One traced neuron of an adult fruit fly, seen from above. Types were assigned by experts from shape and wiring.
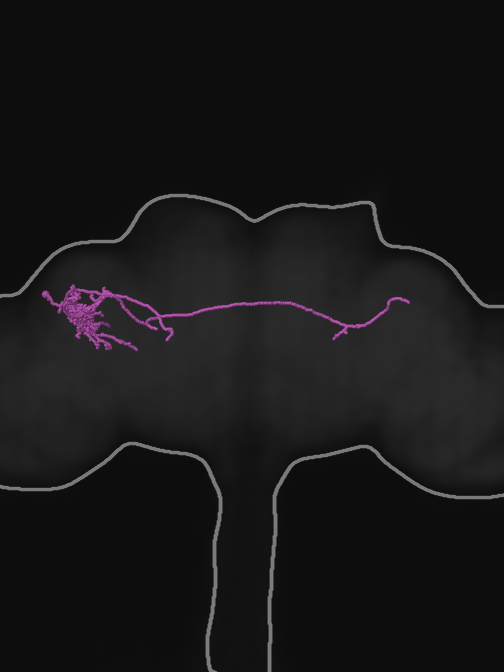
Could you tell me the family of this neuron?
hemilineage VLPl&p2_lateral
